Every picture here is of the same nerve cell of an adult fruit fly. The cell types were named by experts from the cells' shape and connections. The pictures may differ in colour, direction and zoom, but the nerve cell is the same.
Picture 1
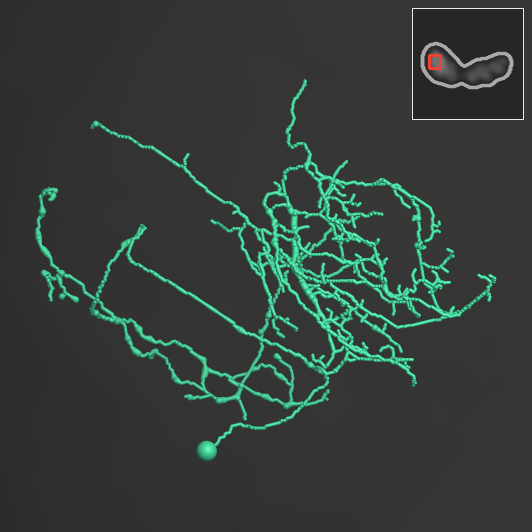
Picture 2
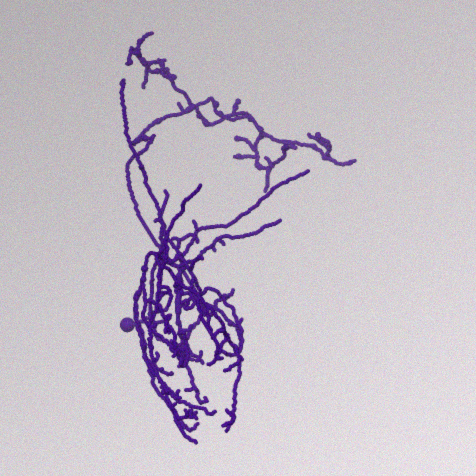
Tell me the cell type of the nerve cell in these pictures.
AOTU022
